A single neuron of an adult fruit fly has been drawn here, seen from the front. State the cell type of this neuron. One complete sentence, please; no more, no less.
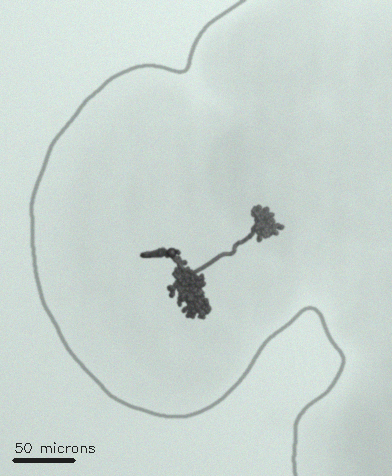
The cell type this neuron represents is Tm32.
